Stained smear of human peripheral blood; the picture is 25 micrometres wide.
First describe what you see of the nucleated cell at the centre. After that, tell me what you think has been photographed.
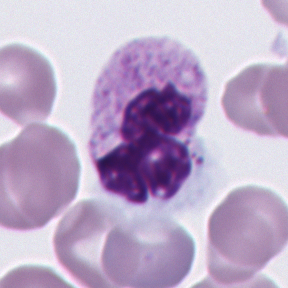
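Notice how dark purple the chromatin is, gathered into coarse clumps. The nucleus sits in the lower half of the cell. There is plenty of cytoplasm, and it is widest above the nucleus. Fine pinkish-purple granules fill that cytoplasm. This is a segmented neutrophil.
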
